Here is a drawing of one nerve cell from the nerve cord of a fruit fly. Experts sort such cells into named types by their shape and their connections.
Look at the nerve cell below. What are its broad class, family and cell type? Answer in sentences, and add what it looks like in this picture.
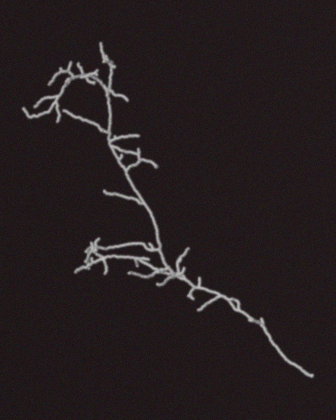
This is a descending neuron. Its family is DNg. The cell type is DNg45. No cell body is drawn. In this view it is about as wide as it is tall.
